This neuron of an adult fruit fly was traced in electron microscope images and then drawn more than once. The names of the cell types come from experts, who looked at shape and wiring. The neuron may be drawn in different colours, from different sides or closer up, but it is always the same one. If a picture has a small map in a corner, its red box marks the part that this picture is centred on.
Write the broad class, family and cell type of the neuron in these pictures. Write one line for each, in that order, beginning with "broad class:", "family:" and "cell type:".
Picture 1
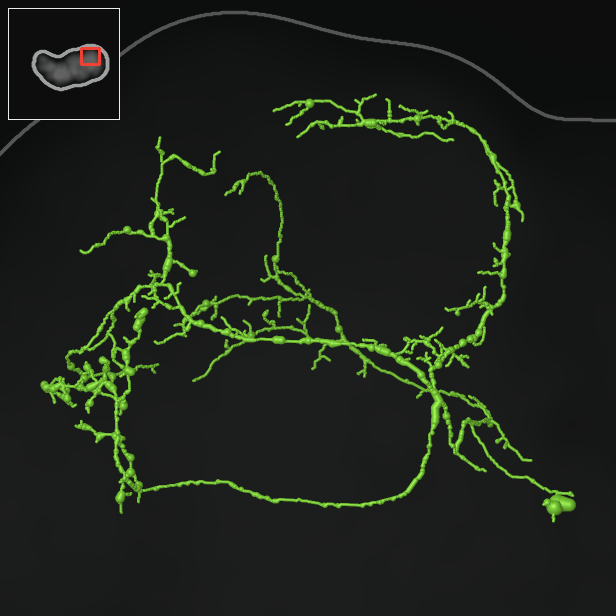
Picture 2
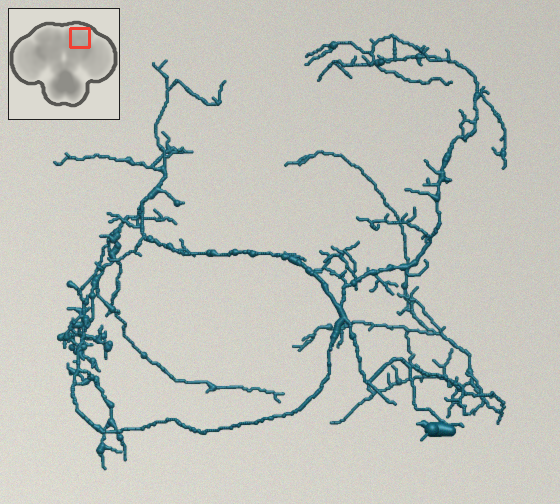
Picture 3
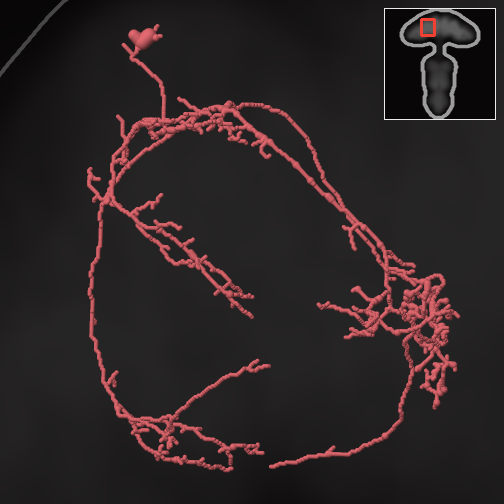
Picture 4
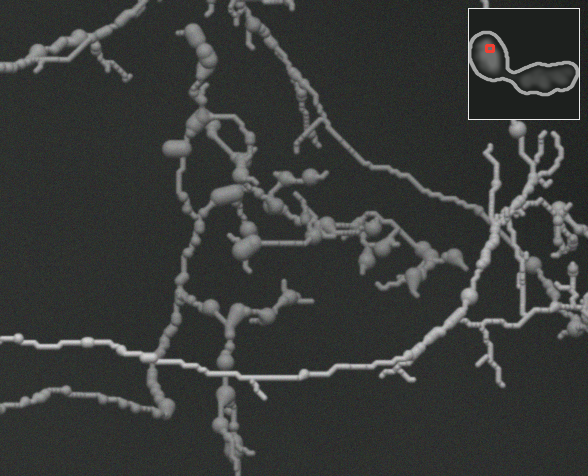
broad class: central-brain intrinsic neuron
family: hemilineage SLPa&l1_anterior
cell type: CL086_b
